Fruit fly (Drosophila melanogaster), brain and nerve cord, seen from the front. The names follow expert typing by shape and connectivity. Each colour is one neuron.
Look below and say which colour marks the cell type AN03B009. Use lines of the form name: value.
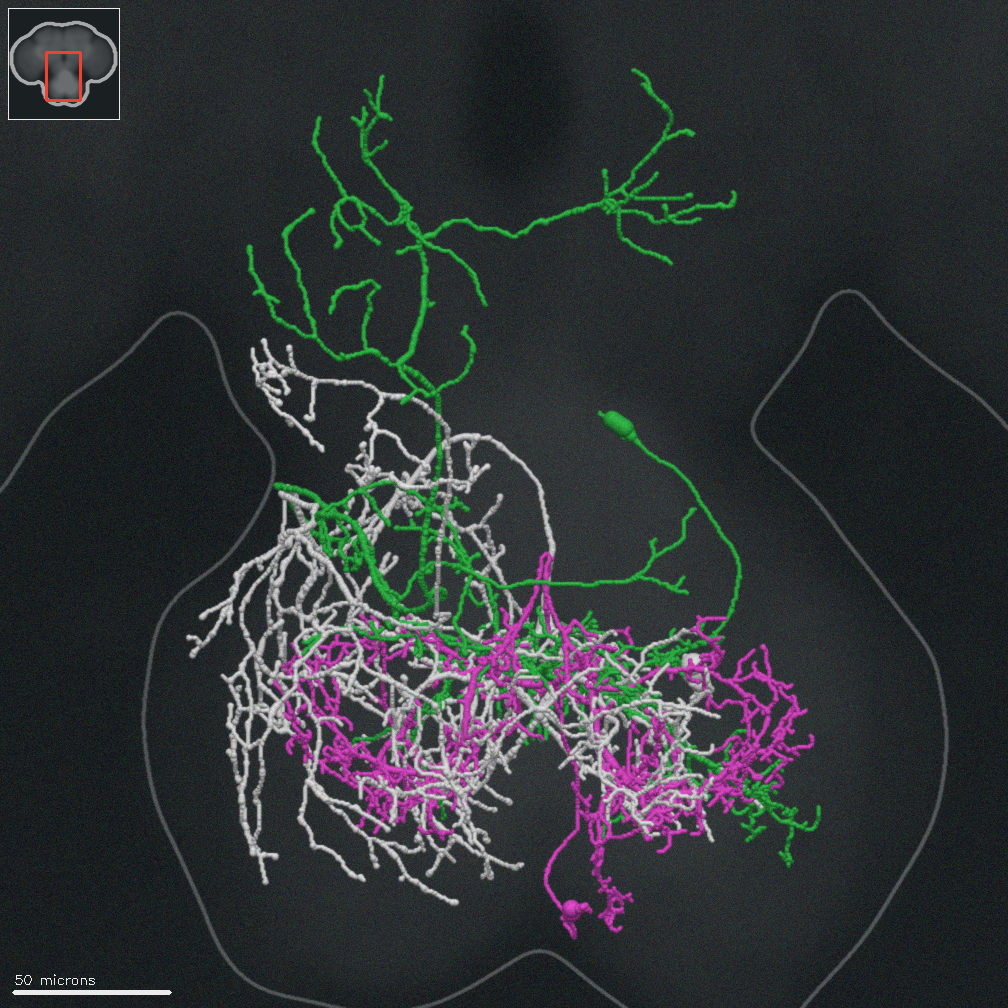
colour: white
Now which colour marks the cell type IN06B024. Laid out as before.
colour: magenta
